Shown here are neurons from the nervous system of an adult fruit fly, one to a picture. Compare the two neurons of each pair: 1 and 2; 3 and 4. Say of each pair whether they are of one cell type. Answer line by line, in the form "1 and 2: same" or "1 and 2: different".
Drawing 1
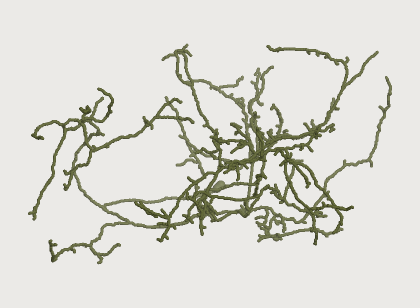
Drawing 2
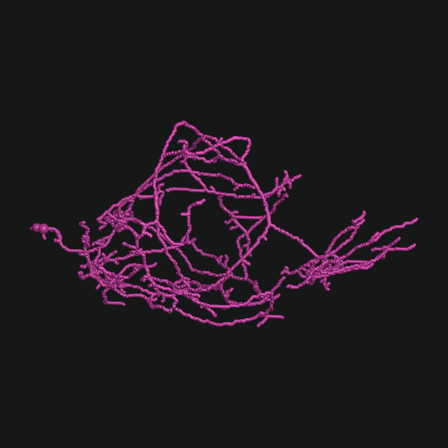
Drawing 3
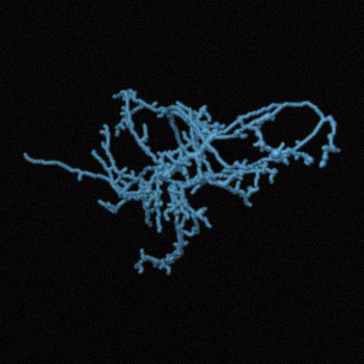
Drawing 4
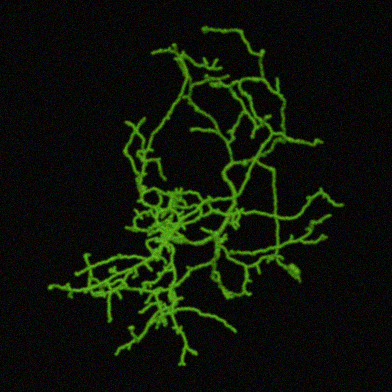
1 and 2: different
3 and 4: different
